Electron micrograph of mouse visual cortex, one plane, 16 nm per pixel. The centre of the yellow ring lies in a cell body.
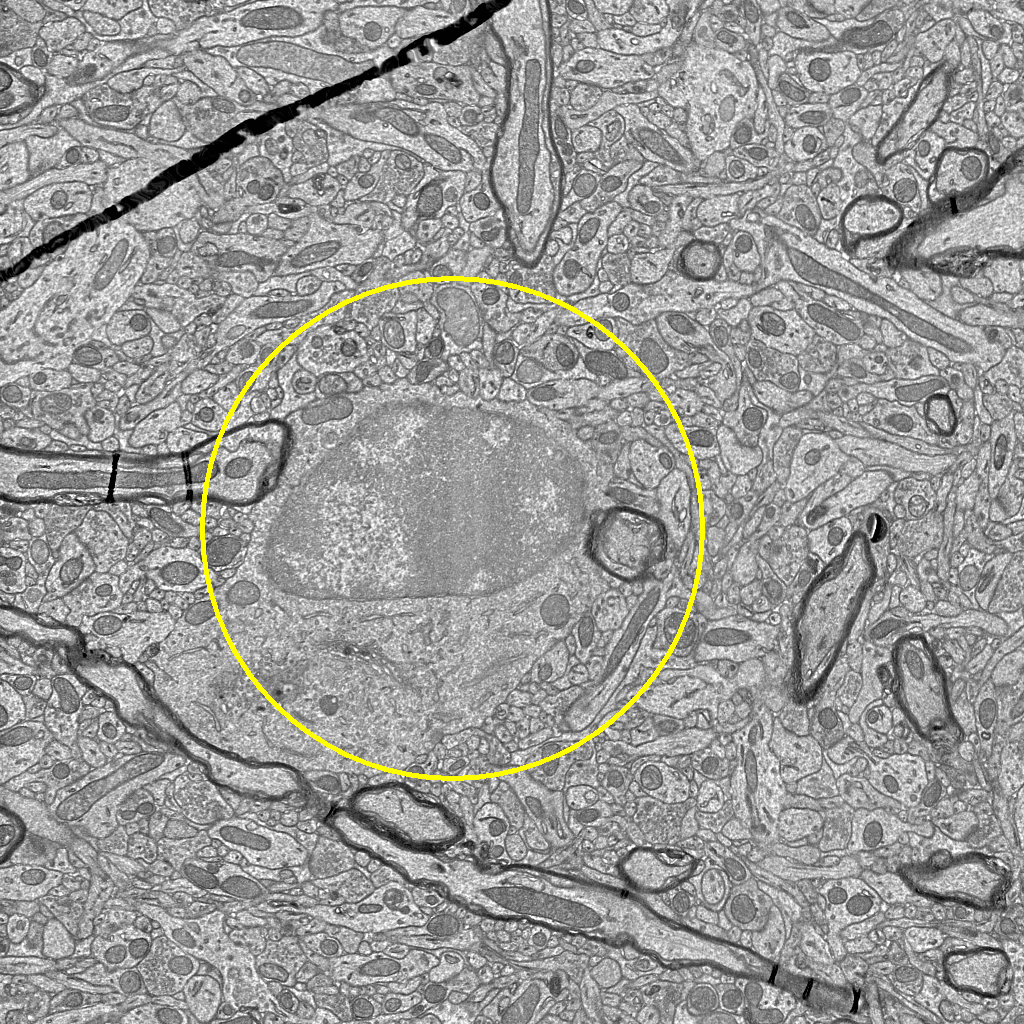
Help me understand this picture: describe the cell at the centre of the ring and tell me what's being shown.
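Large oval nucleus, wider side to side than top to bottom. Smooth envelope, no deep infoldings. Chromatin finely mottled in lighter and darker patches, no large dark clumps. Pale cytoplasm with only a few scattered mitochondria. An oligodendrocyte.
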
